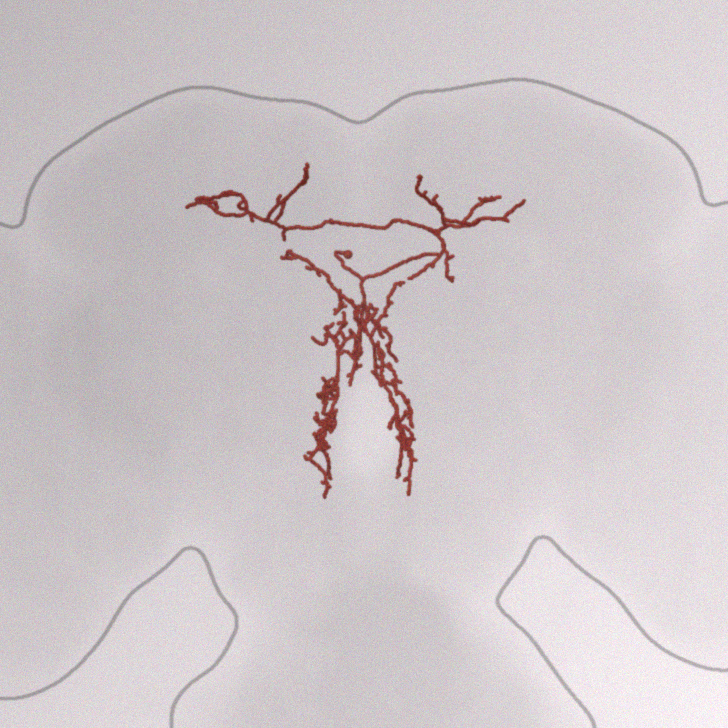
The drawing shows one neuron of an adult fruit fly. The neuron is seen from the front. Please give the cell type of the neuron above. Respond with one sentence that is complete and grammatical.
The single neuron here is of type CB1072.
